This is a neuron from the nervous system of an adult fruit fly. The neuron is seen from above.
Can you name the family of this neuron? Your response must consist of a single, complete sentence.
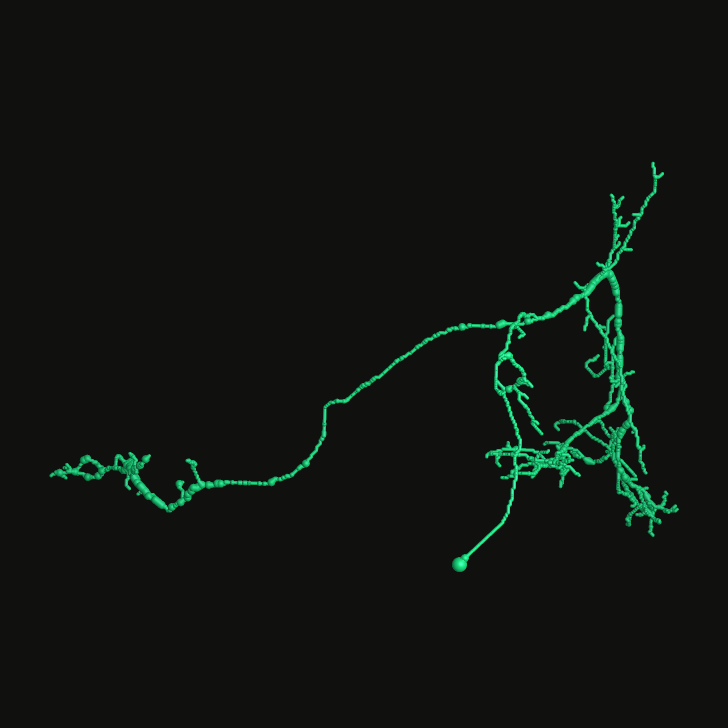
This neuron belongs to the family hemilineage DM6_central1.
